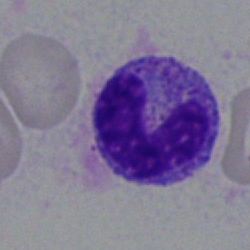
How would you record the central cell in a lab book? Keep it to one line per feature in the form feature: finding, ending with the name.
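Outline: round, smooth edge
Nucleus: bent into a horseshoe, open toward the top
Chromatin: dark, coarsely clumped
Cytoplasm: pale lilac, filling the nuclear notch
Name: band neutrophil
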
